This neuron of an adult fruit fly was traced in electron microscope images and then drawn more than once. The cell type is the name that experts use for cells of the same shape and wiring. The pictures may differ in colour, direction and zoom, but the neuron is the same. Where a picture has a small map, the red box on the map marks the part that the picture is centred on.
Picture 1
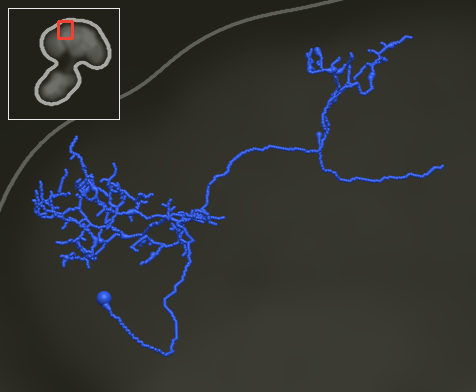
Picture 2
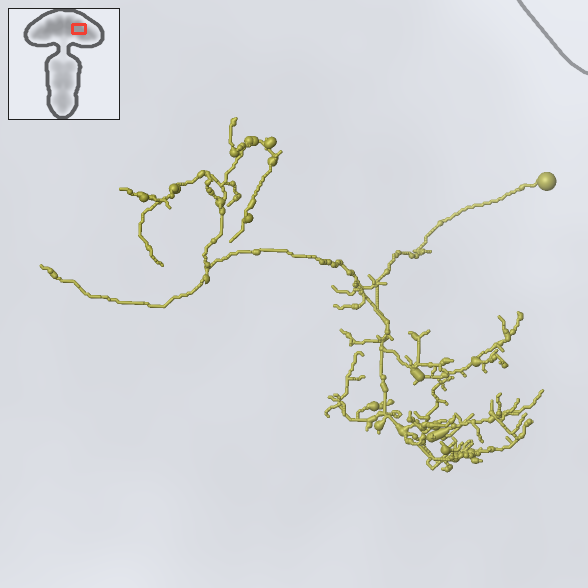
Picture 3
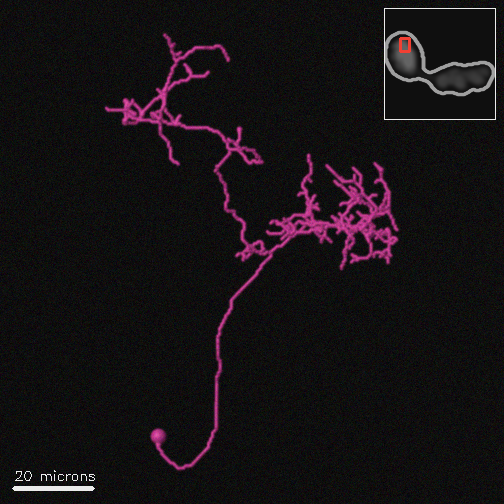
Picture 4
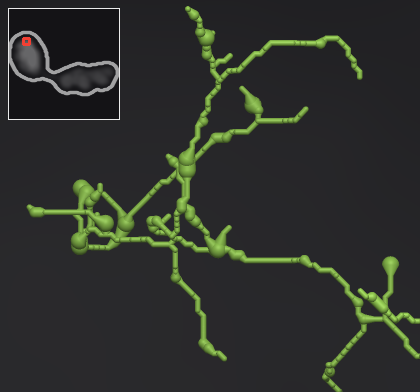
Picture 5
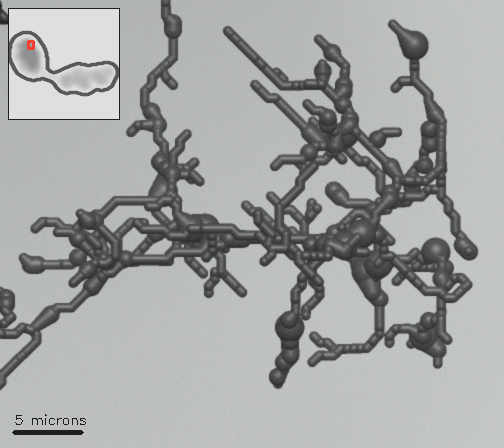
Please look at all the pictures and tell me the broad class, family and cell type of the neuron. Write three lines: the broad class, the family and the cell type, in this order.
central-brain intrinsic neuron
hemilineage LHa2
CB4193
